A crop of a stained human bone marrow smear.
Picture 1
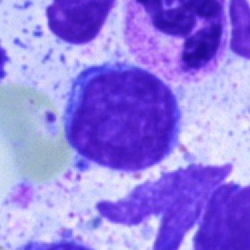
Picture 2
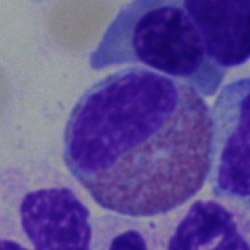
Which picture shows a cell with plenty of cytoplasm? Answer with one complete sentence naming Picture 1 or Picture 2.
Picture 2 has the cell whose cytoplasm is abundant.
